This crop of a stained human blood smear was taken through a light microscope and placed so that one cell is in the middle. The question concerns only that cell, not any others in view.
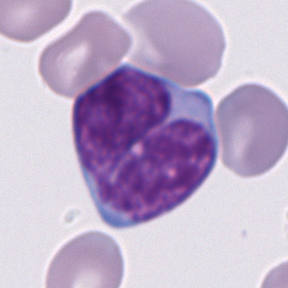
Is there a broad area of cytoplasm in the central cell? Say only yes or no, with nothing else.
No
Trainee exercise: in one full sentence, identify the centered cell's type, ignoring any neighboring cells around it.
Whatever else lies nearby, the middle cell is a myeloblast.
